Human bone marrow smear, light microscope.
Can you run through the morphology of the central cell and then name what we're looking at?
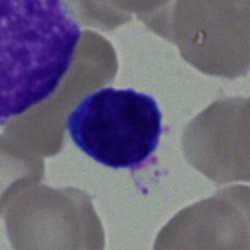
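Looking at the edges first, the outline is roughly round but slightly uneven and bumpy. The chromatin stains dense and dark blue all through. I can't see any nucleoli. From the lower right edge, thin thread-like projections extend outward. So this is a lymphocyte.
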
